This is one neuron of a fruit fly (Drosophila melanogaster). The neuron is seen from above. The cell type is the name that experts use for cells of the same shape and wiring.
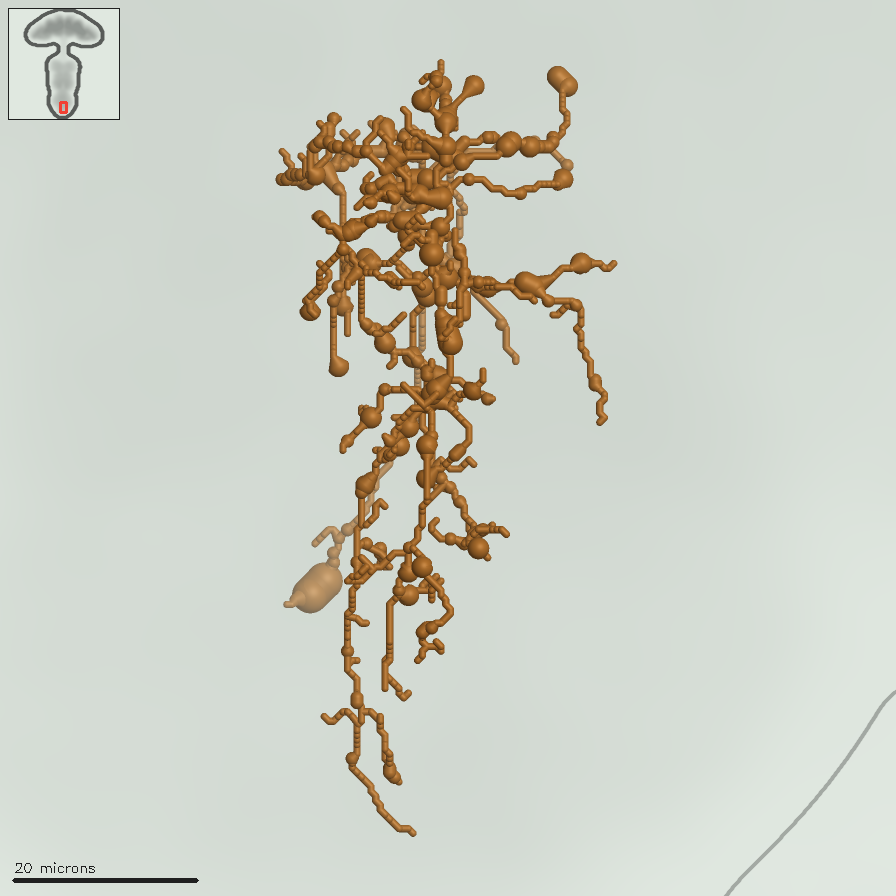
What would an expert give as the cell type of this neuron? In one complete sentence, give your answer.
It is IN02A030 that this neuron is, by cell type.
